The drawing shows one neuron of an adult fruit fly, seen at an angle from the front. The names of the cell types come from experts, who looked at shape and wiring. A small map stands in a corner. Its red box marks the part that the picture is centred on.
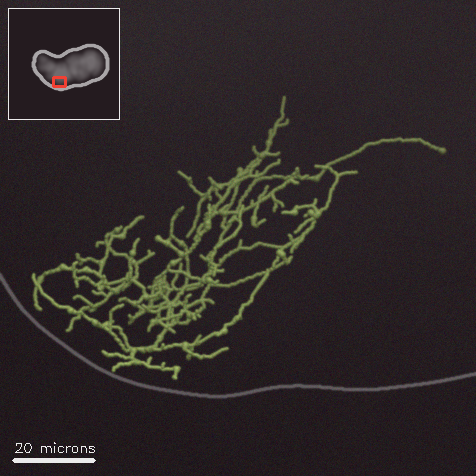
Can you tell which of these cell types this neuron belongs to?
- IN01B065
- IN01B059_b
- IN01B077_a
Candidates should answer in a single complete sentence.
Under the cell type IN01B065 falls this neuron.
